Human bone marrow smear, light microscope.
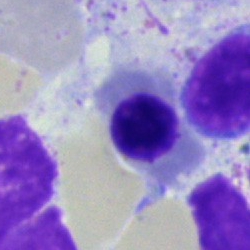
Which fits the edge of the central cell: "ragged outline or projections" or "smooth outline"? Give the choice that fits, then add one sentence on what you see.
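Ragged outline or projections. A narrow tail-like projection extends downward from the cell.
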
